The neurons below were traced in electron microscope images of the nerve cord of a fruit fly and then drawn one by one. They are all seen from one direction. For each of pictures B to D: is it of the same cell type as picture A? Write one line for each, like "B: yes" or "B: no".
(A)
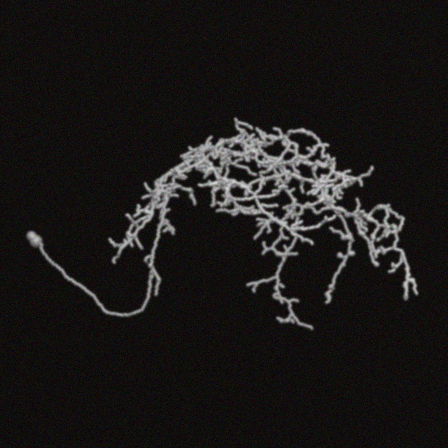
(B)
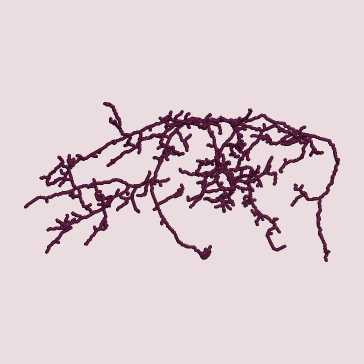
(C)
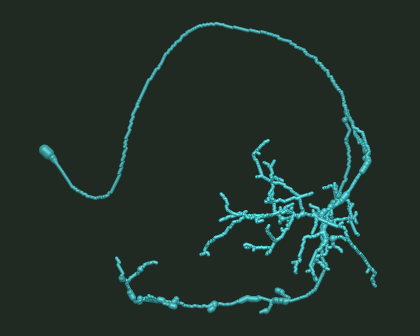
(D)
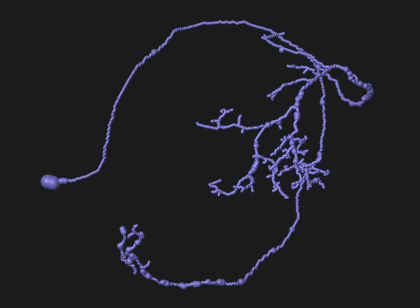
B: no
C: no
D: no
